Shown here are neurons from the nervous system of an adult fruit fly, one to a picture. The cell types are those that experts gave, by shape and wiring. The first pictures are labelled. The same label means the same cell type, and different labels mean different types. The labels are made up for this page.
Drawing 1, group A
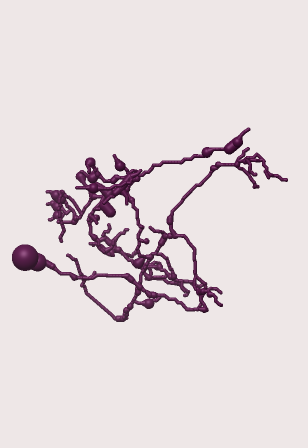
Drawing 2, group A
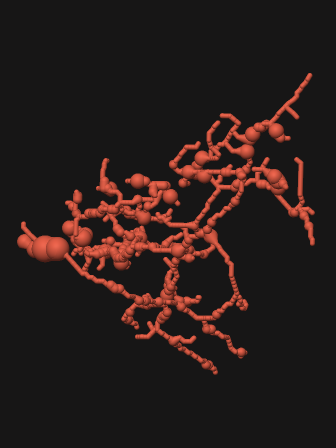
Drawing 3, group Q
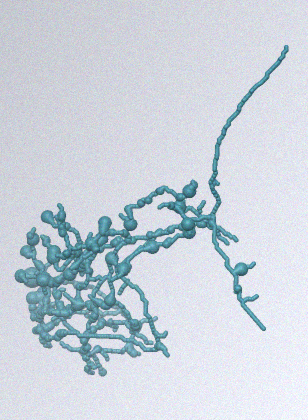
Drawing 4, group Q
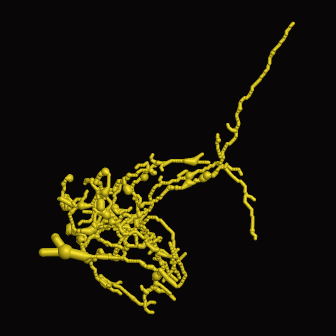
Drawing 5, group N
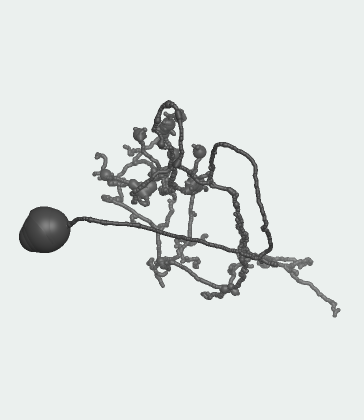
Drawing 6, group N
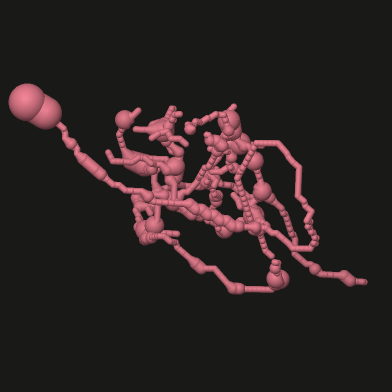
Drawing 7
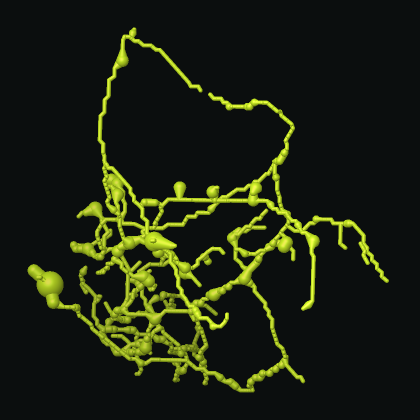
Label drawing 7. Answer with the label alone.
group A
